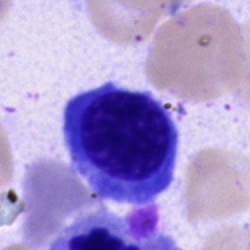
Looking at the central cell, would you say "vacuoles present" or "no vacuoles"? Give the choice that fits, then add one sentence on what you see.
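No vacuoles. The cytoplasm contains no visible vacuoles.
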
